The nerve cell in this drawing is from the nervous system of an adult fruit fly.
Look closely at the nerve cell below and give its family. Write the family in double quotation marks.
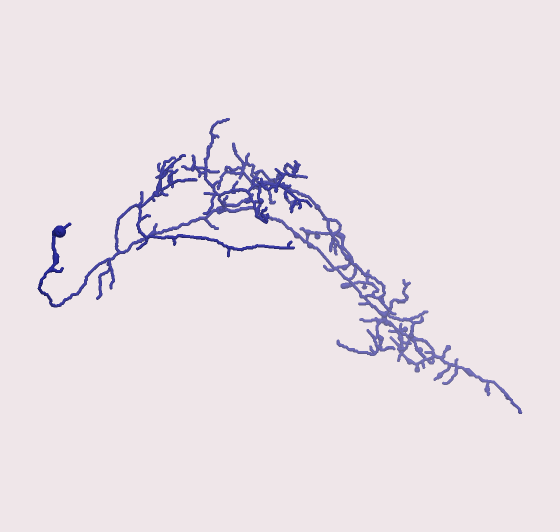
"hemilineage SLPal5"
